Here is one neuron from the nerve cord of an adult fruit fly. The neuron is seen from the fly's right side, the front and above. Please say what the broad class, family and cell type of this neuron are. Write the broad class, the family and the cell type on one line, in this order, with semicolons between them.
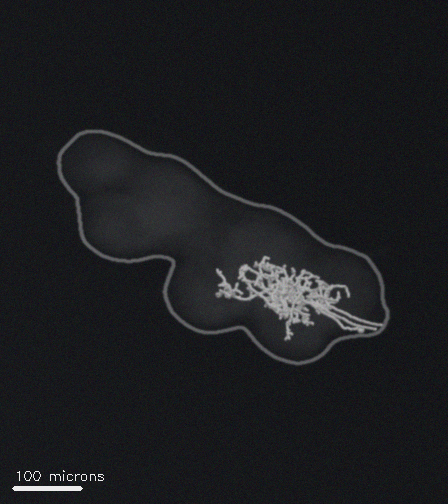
ascending neuron; hemilineage 01A; AN01A033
